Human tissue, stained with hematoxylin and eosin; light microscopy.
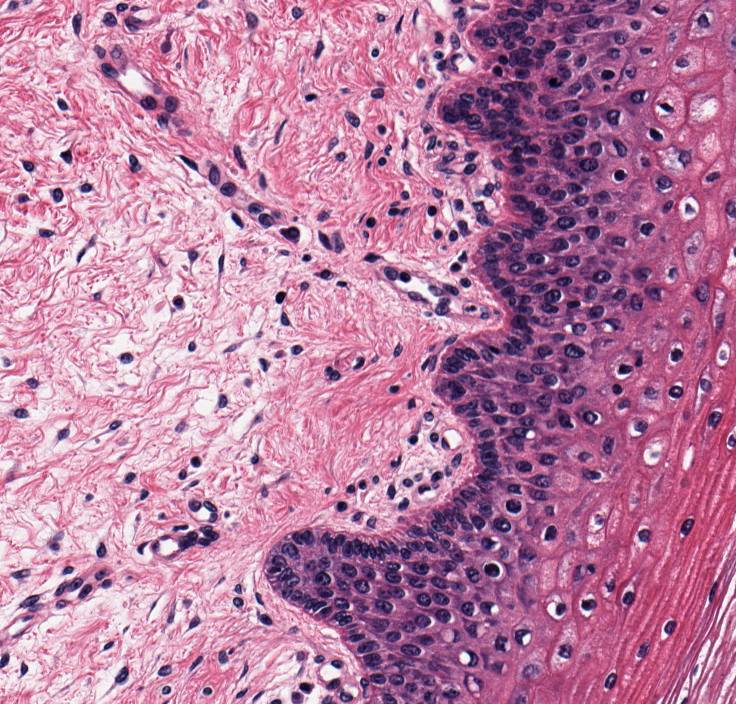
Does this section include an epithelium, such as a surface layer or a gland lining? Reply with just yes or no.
Yes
